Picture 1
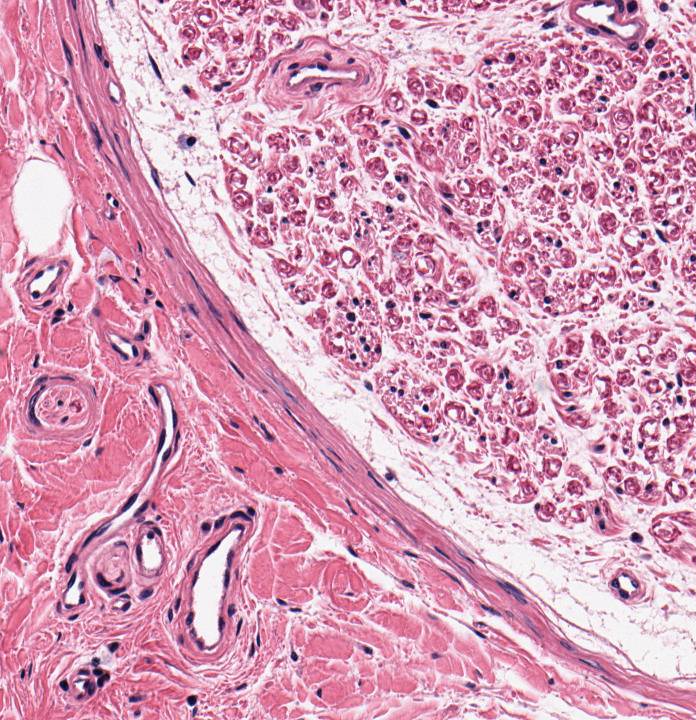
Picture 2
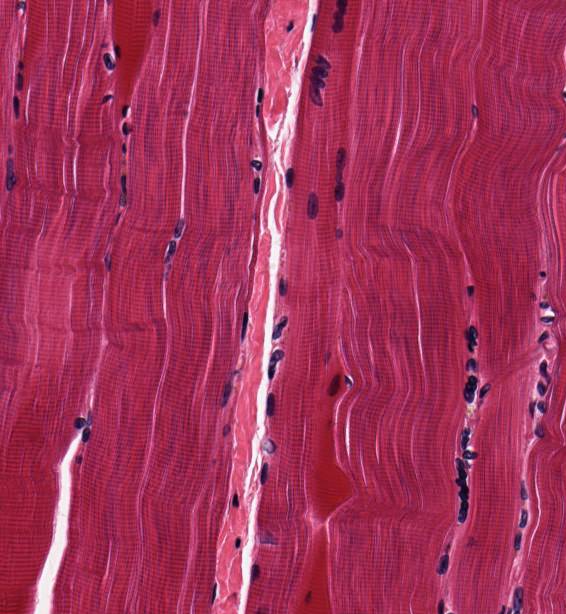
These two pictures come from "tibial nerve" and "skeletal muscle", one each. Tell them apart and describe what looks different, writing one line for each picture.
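Picture 1 – tibial nerve. Within the bundle the nerve fibres are cut in cross section, appearing as many small round profiles.
Picture 2 – skeletal muscle. Long, unbranched, parallel muscle fibres run roughly from top to bottom across the whole field.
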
